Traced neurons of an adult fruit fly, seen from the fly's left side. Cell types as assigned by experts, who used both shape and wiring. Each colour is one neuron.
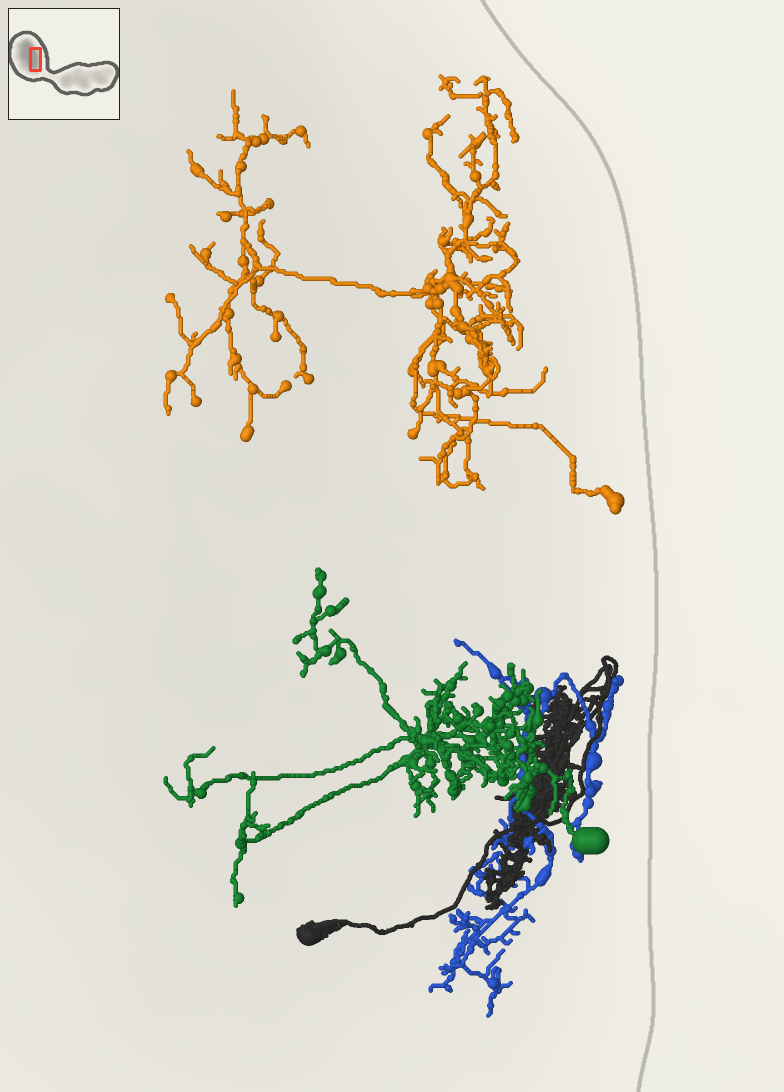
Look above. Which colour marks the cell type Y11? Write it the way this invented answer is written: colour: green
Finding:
colour: green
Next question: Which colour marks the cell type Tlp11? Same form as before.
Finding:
colour: orange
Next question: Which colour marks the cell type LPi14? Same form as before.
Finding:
colour: blue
